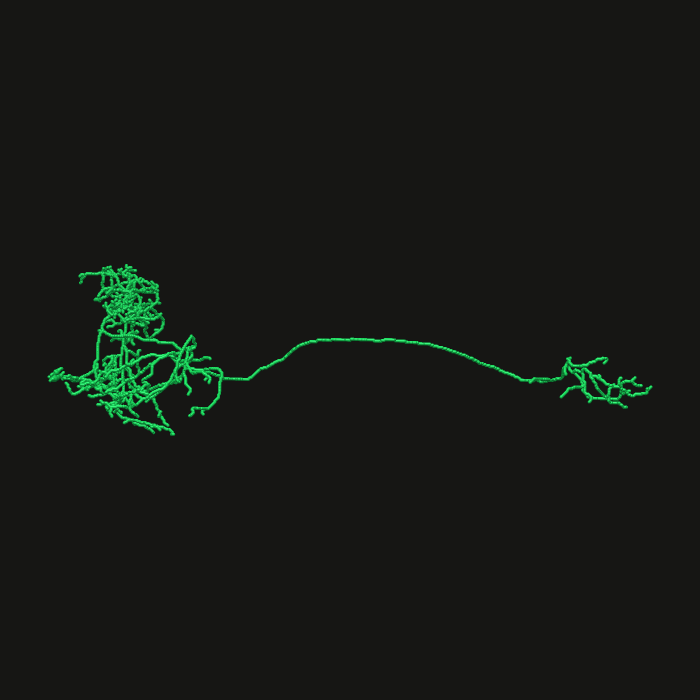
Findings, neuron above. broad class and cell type: central-brain intrinsic neuron; AVLP024_c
